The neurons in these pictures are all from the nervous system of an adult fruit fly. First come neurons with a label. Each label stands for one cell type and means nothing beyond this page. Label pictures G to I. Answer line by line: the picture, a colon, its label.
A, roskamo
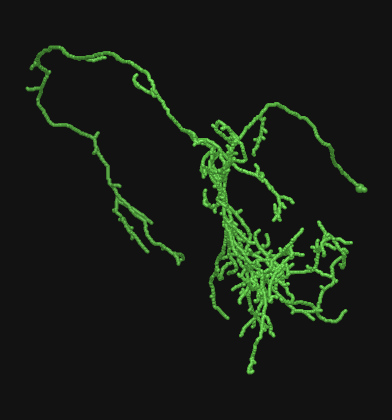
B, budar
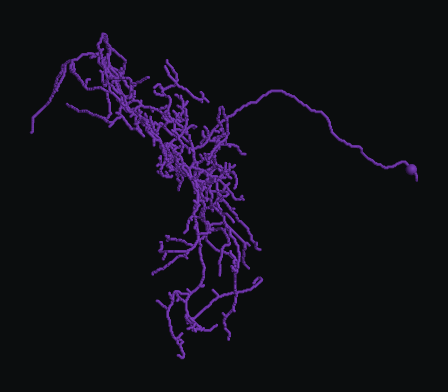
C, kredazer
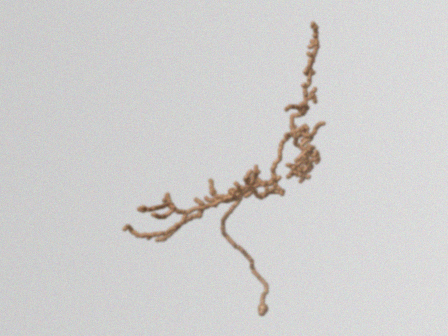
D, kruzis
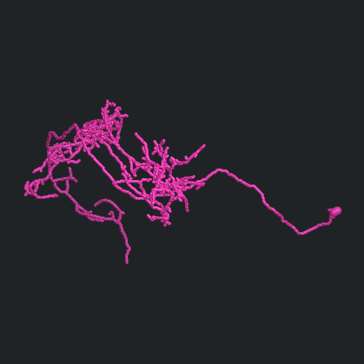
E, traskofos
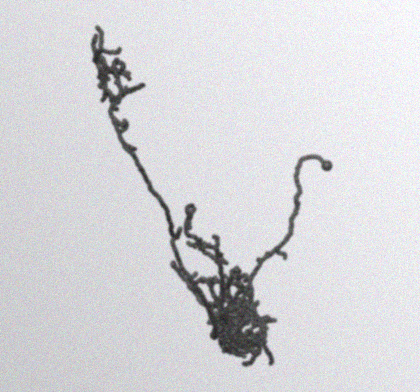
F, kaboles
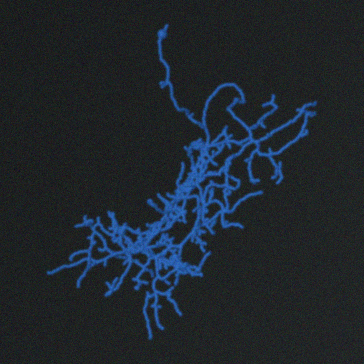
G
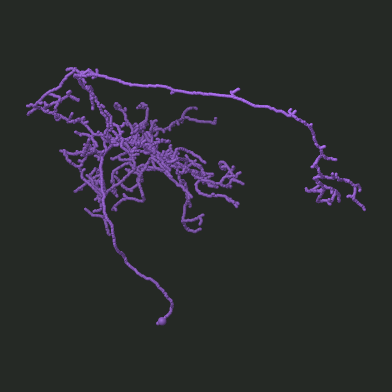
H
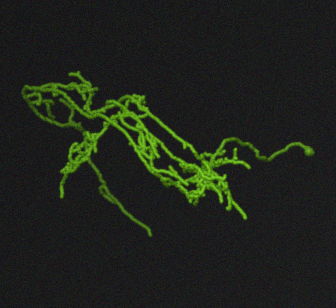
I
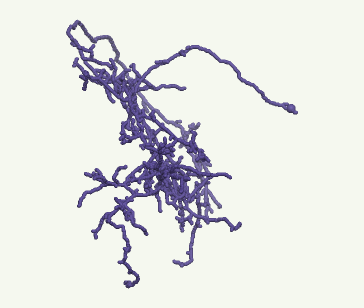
G: roskamo
H: kruzis
I: roskamo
